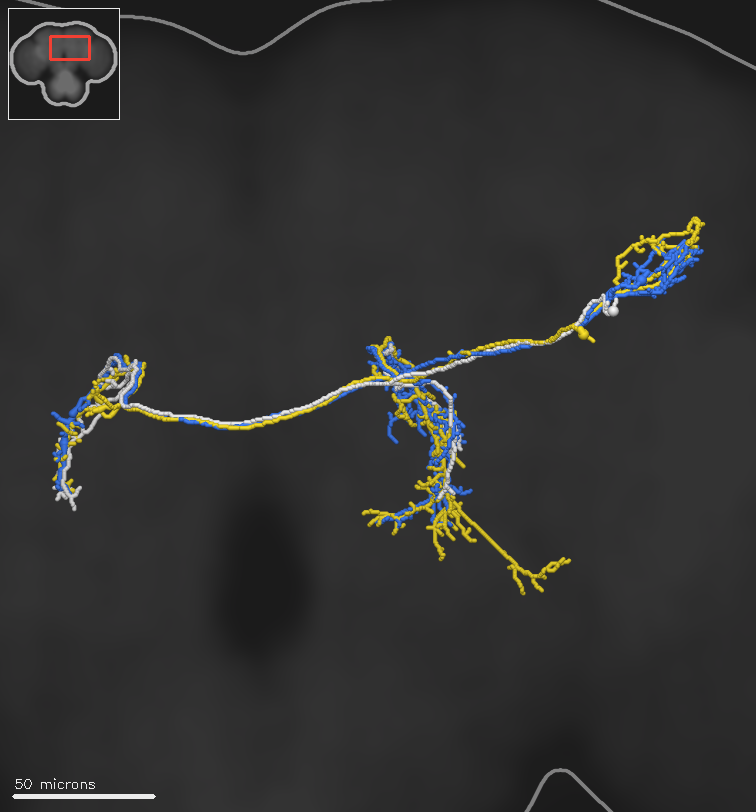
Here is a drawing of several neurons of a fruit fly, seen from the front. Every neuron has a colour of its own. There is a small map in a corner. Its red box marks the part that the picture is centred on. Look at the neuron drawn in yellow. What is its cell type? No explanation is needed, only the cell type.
PS084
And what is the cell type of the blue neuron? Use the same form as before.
PS083_b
